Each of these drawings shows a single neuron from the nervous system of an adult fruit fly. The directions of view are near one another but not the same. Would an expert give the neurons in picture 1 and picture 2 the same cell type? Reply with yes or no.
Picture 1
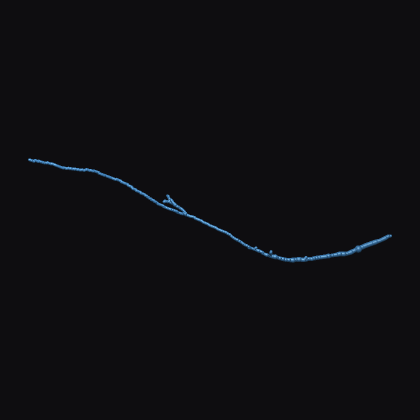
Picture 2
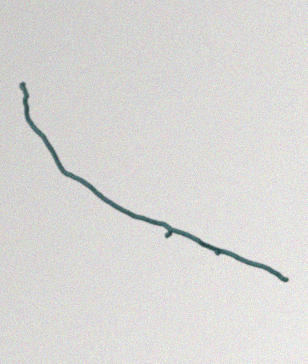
no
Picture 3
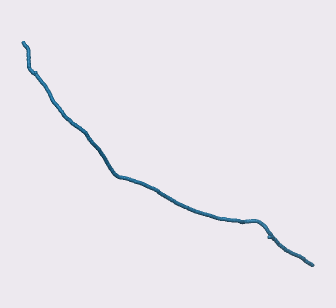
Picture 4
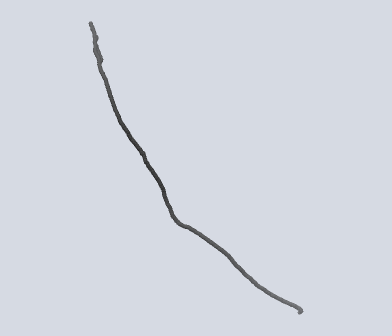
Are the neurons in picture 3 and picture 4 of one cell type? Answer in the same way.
yes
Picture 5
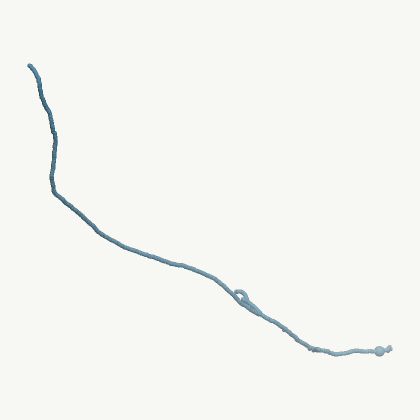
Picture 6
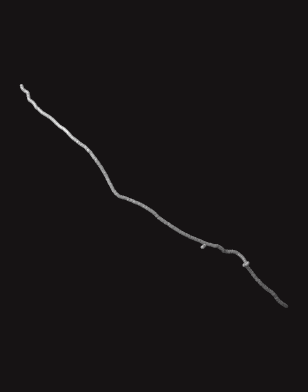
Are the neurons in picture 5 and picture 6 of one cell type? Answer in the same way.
no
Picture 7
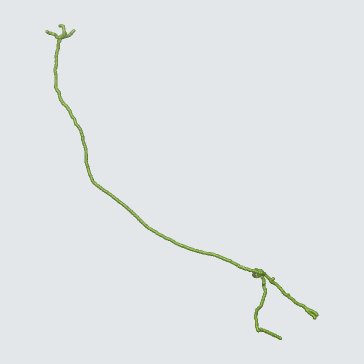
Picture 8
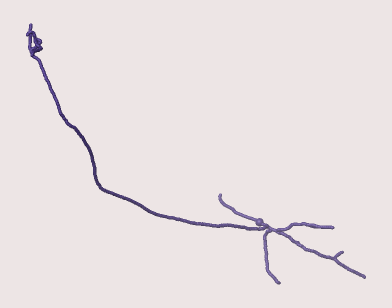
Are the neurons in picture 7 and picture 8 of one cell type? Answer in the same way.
yes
